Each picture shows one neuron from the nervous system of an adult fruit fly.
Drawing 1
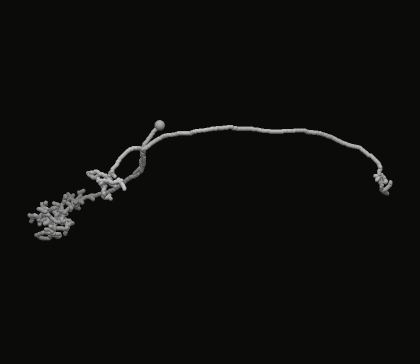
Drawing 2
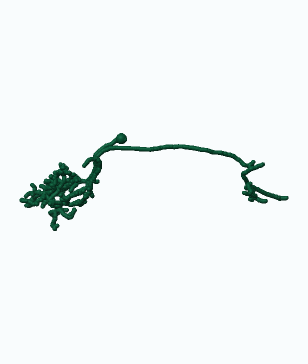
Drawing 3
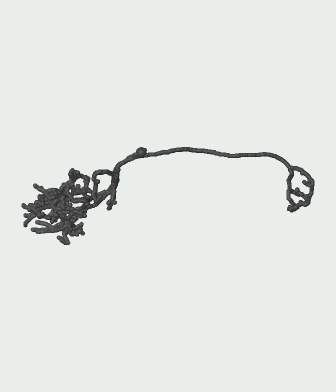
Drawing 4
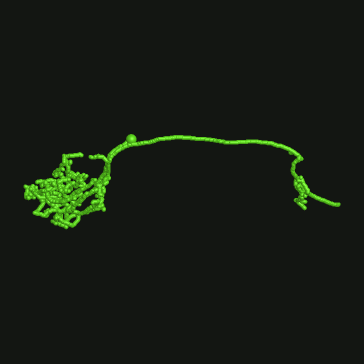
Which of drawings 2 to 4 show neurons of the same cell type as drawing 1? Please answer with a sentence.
None of them is of the same cell type.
